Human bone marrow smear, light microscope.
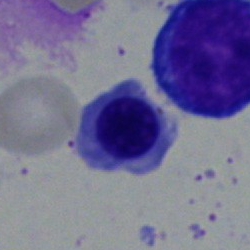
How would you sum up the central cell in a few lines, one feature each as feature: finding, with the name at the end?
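Chromatin: dense, dark purple
Nucleoli: none seen
Cytoplasm: moderate pale blue-lavender rim around nucleus
Granules: none visible
Cell: erythroblast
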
